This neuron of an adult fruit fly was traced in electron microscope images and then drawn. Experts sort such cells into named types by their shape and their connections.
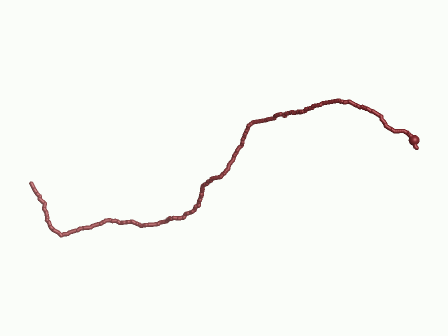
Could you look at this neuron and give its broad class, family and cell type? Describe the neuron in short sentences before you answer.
It has a dozen or fewer branch ends. As drawn here it is more than twice as wide as it is tall. This is a photoreceptor or other optic-lobe sensory neuron. The name of its family is class visual. Its cell type is R7d.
